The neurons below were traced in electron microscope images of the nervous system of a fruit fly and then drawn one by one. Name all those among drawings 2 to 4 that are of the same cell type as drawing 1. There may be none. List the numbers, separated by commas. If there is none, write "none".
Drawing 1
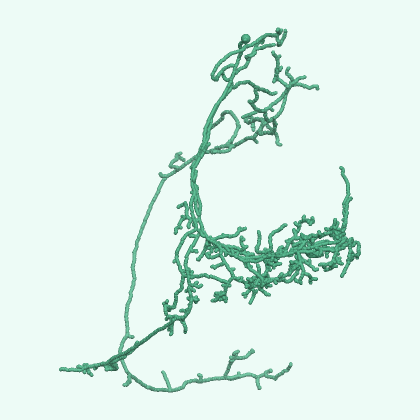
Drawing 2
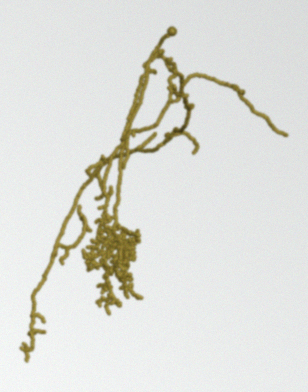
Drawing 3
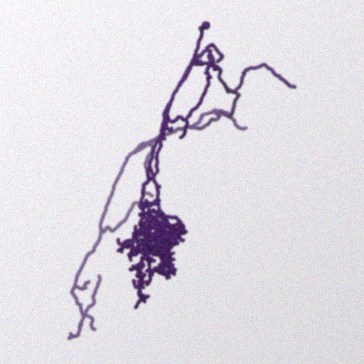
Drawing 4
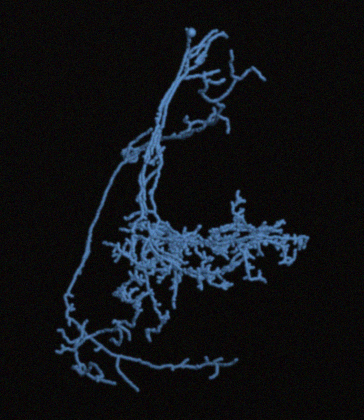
4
